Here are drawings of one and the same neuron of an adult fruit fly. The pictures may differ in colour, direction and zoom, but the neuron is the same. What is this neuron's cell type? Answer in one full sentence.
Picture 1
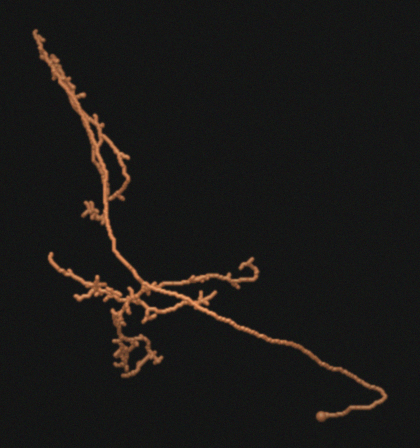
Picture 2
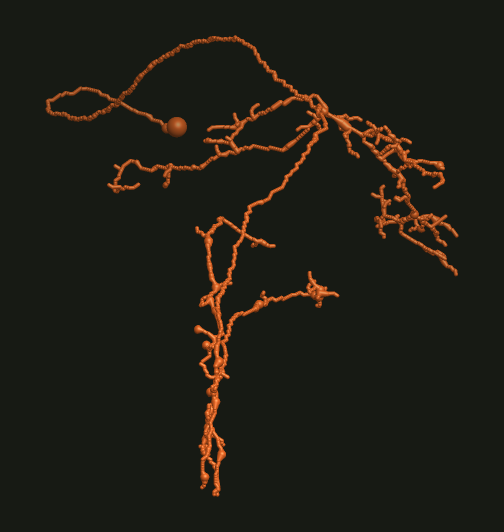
The neuron is categorized under cell type CB2459.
